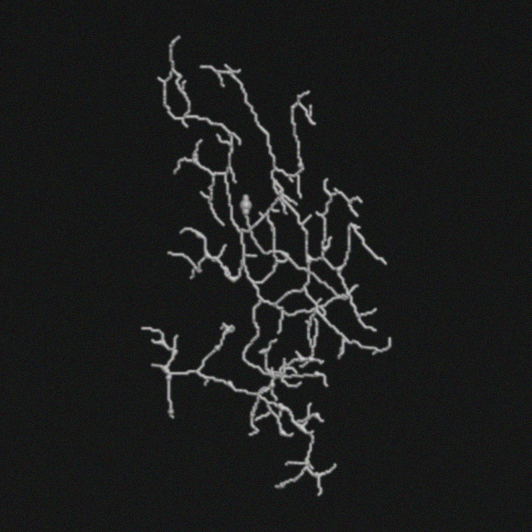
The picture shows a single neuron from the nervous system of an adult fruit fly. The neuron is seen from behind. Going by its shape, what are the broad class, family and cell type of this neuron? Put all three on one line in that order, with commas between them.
optic-lobe intrinsic neuron, Cm, Cm16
